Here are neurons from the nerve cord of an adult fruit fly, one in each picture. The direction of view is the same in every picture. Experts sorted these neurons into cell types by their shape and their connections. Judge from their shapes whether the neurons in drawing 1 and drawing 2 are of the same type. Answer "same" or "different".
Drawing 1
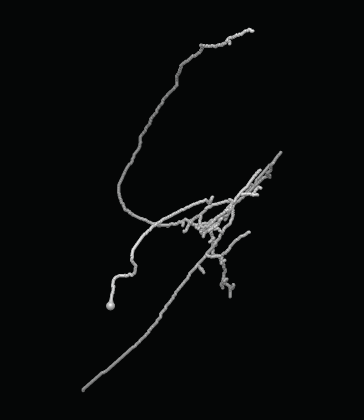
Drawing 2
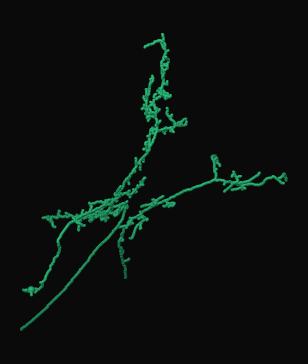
different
